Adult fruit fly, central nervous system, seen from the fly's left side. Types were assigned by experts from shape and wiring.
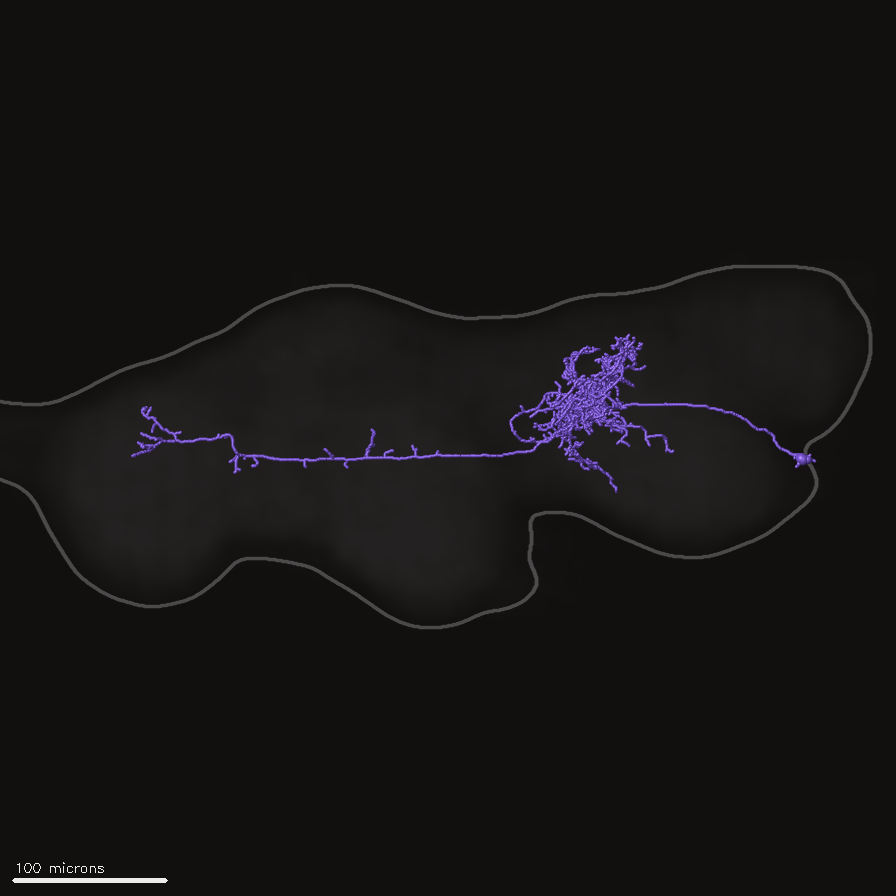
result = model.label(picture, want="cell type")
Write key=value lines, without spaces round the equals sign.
cell_type=IN03B029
